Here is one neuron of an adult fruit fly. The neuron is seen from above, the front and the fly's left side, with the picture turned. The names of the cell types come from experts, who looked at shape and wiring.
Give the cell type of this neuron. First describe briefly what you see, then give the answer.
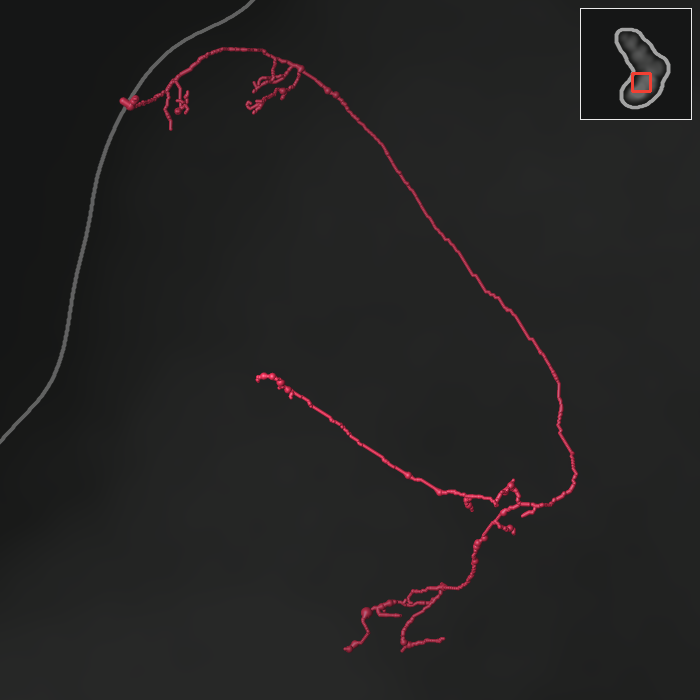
The cell body is at the upper left of the picture. In this view it is taller than it is wide. This is a central-brain intrinsic neuron. It is of cell type KCa'b'-ap2.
